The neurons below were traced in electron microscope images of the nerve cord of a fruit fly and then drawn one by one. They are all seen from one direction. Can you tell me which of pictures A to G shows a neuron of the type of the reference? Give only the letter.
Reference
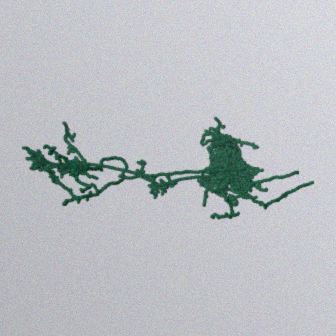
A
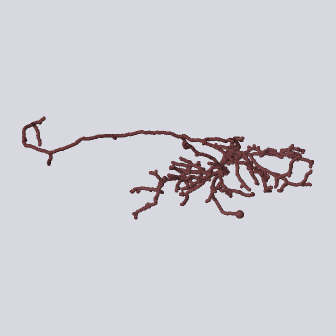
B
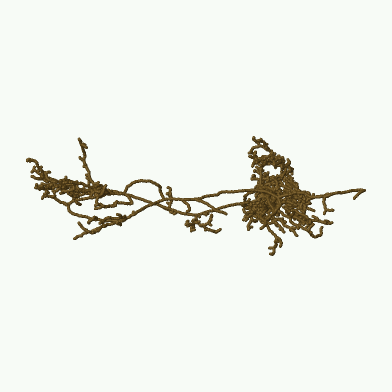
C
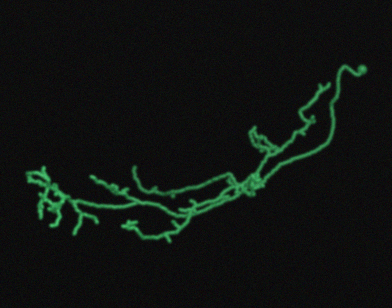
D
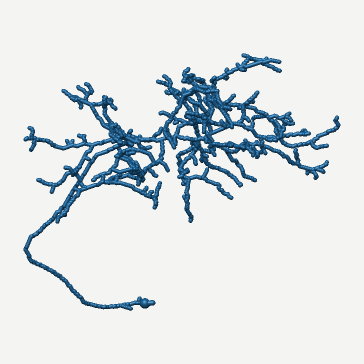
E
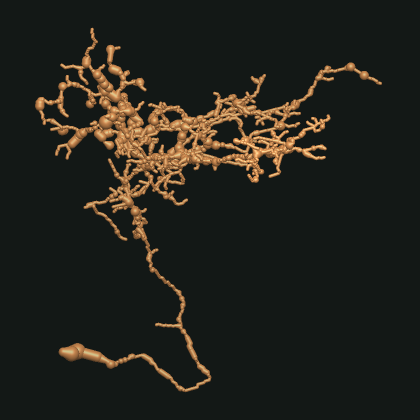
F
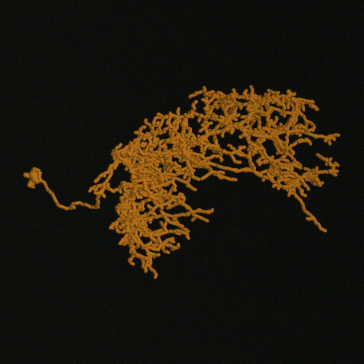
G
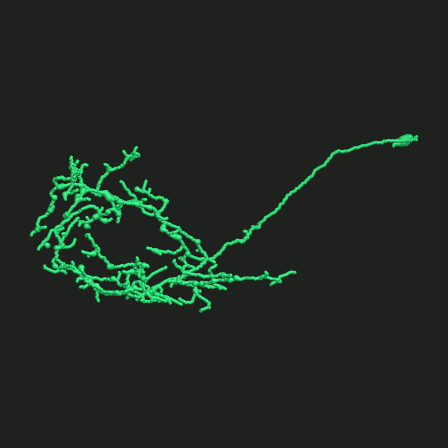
B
